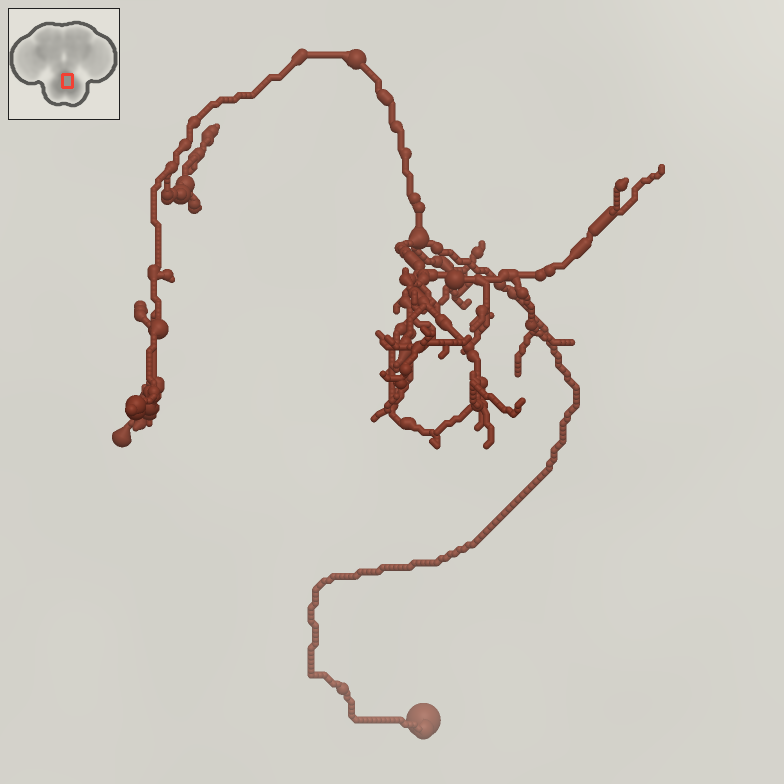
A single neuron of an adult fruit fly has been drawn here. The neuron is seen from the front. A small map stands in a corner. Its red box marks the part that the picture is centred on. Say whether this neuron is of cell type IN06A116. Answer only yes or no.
no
